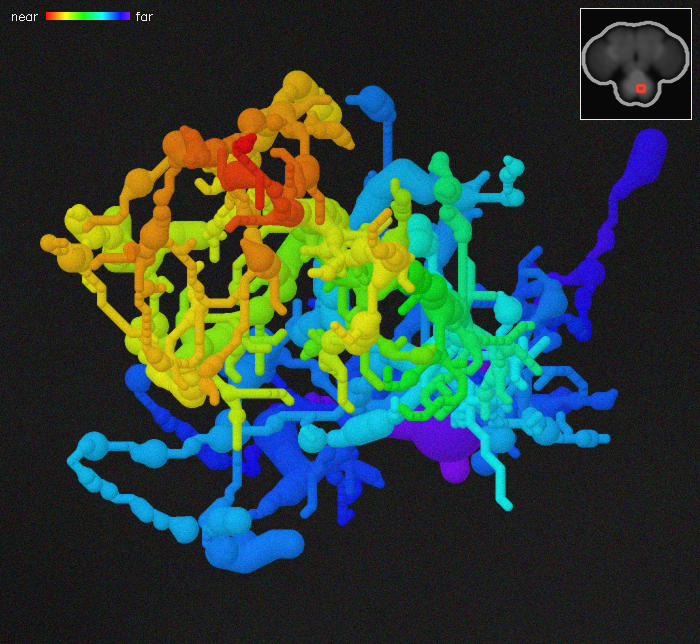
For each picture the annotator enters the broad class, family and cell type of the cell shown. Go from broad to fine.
nerve-cord intrinsic neuron; hemilineage 01B; IN01B007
